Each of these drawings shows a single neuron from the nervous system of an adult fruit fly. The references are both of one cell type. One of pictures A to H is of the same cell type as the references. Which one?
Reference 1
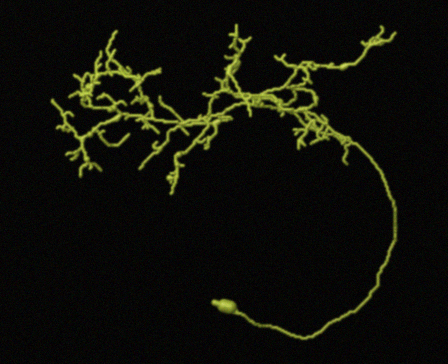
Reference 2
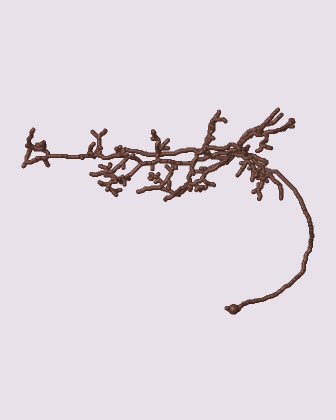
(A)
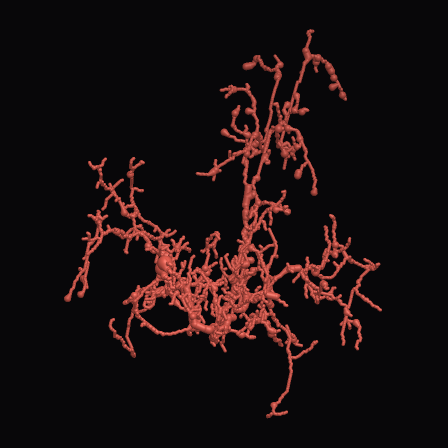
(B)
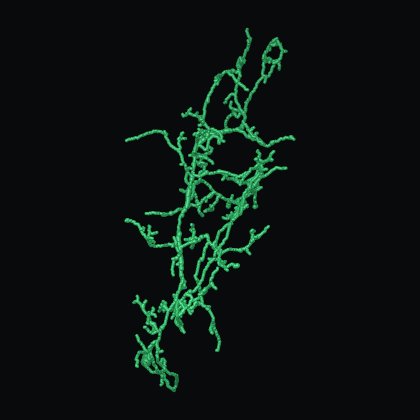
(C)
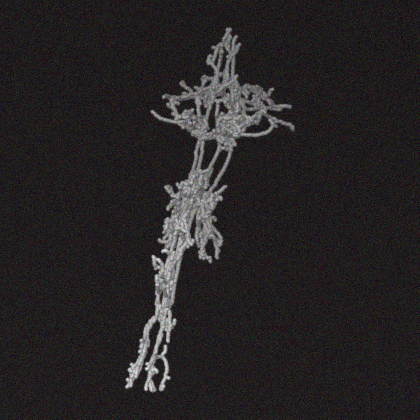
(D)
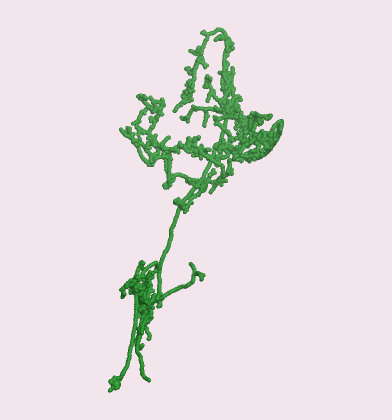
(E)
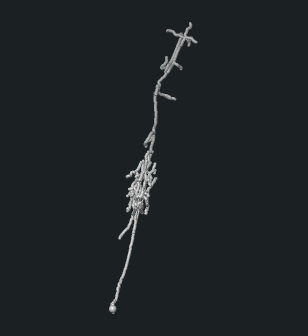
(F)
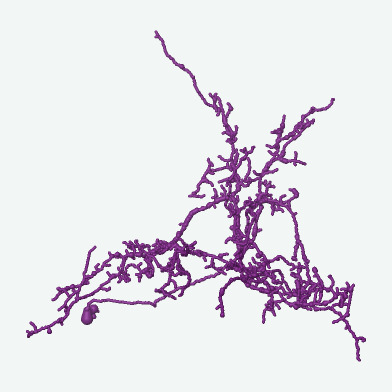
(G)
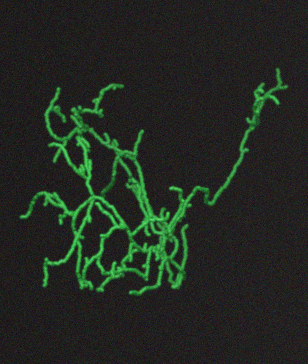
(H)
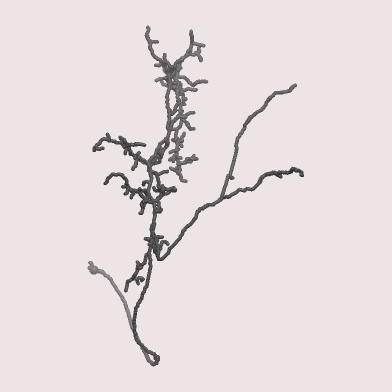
Picture H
